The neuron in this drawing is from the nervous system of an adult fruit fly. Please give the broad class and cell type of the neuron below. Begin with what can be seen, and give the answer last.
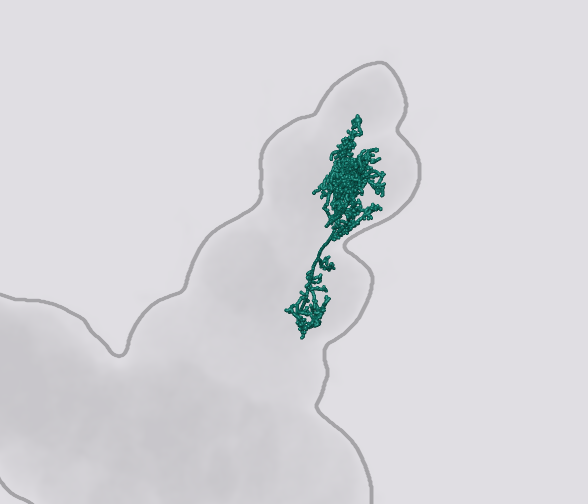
The cell body is at the top of the picture. As drawn here it is taller than it is wide. This is a nerve-cord intrinsic neuron. The cell type is INXXX038.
